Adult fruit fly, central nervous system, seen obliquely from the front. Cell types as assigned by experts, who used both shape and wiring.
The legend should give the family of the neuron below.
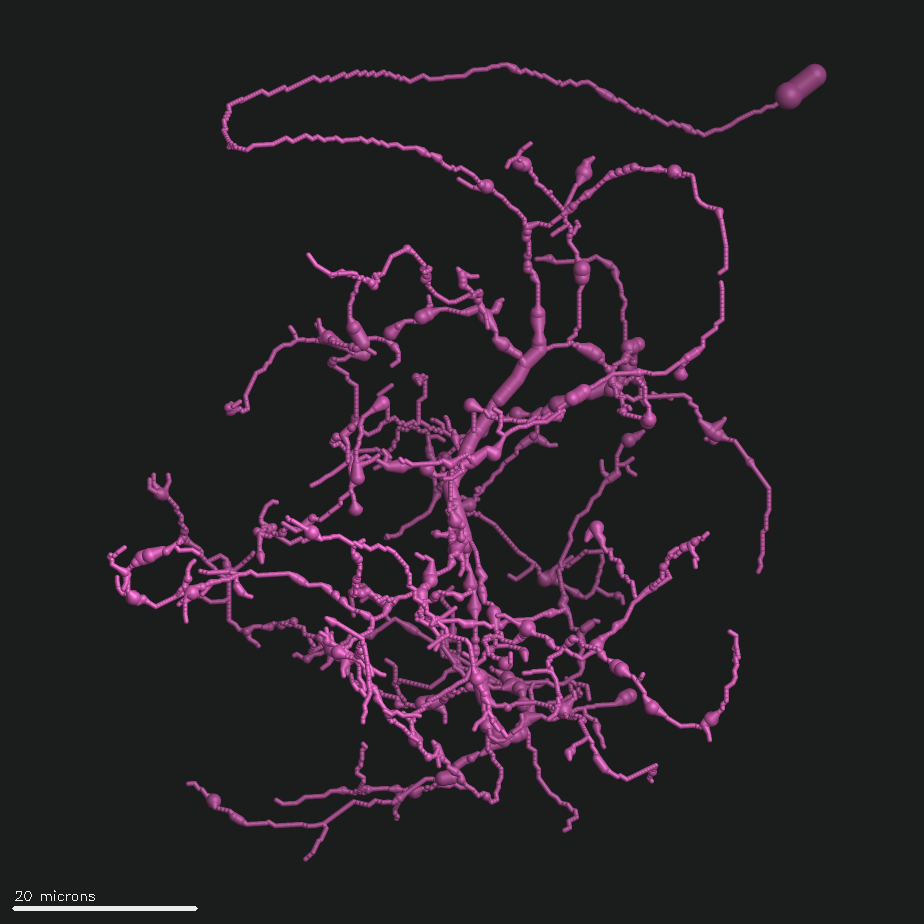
hemilineage 03A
